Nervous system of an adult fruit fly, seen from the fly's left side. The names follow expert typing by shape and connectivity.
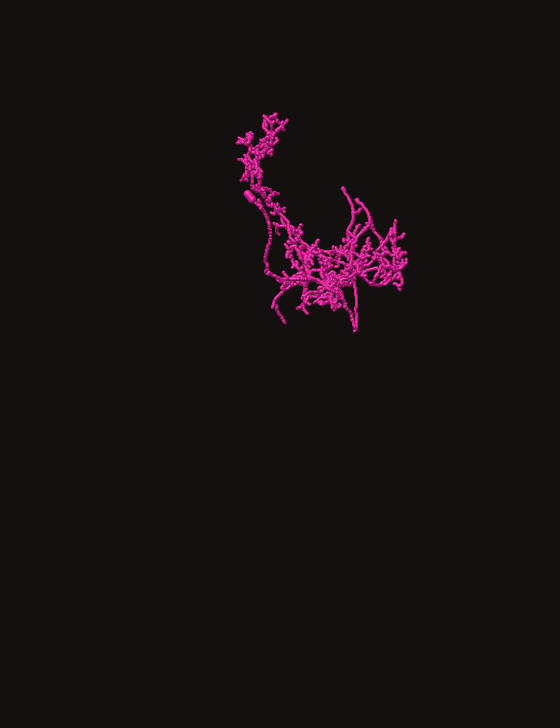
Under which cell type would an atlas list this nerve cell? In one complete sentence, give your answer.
The nerve cell is typed under the name PLP002.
